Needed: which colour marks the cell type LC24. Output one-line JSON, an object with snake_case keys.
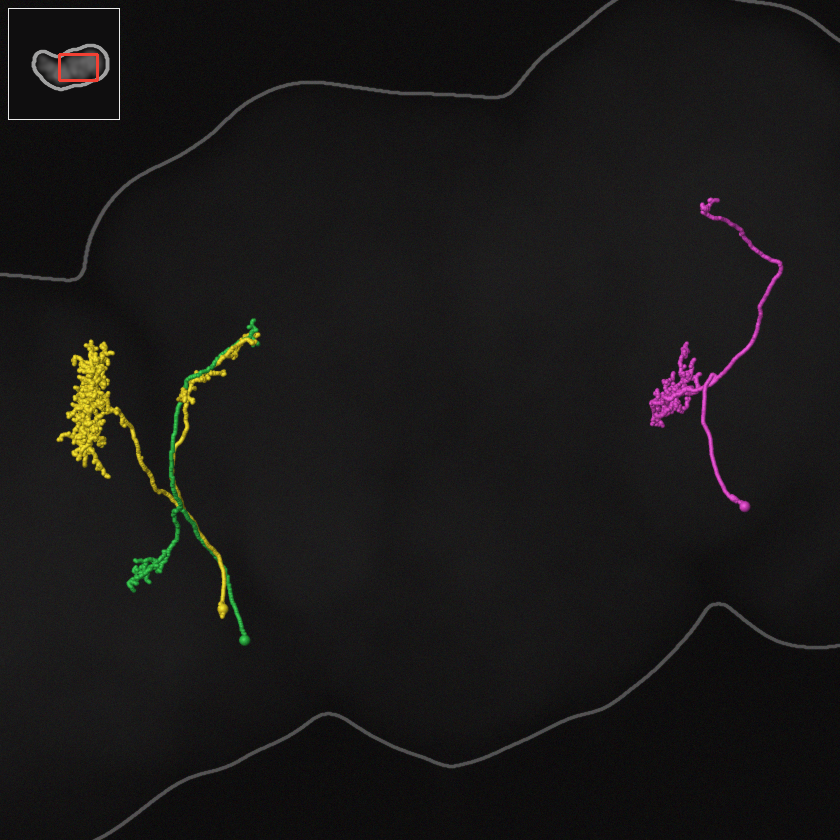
{"colour": "magenta"}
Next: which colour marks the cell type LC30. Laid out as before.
{"colour": "green"}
